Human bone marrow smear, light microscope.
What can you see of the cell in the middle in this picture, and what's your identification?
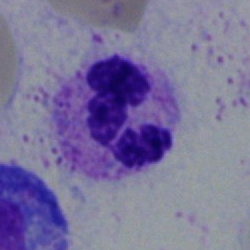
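Let me see: the outline is roughly round. The chromatin looks dark purple and coarsely clumped. I can't make out any nucleoli in the nucleus. I'd call it a segmented neutrophil.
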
